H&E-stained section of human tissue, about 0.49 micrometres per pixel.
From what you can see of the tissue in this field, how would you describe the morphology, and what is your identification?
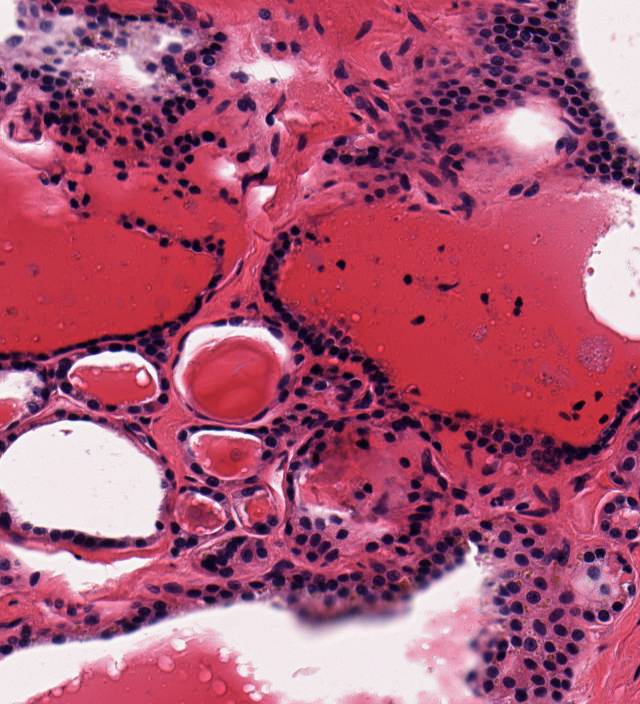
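The big follicles have a single layer of flattened to low cuboidal cells, with small, round, dark, fairly uniform nuclei and scant cytoplasm. Up top and lower right there are closely packed cell sheets without obvious lumens, and detached dark nuclei lie scattered in the centre-right follicle's colloid. So, thyroid.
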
